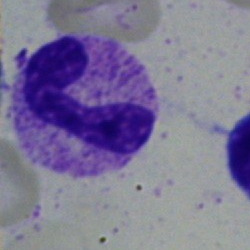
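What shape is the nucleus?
A single elongated band curving across the cell.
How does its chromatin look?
Dark purple and coarsely clumped.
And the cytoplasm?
Plentiful, pinkish-lilac, and filled with many small purple granules.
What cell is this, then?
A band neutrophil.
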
